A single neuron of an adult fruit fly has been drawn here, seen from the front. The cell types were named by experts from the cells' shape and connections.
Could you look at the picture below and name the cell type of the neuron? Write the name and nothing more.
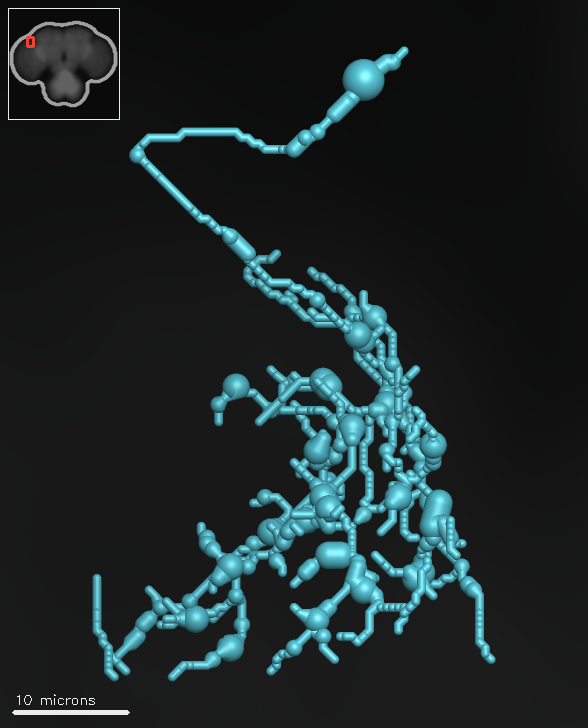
Cm3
